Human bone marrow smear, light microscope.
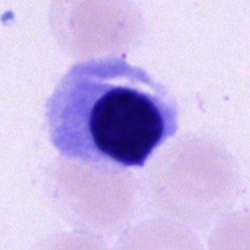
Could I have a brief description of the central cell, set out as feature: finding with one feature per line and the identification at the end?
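Chromatin: very dark purple, densely clumped throughout
Nucleoli: none seen
Cytoplasm: moderate amount, blue, mostly lying to the left of the nucleus
Granules: none distinct
Name: erythroblast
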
